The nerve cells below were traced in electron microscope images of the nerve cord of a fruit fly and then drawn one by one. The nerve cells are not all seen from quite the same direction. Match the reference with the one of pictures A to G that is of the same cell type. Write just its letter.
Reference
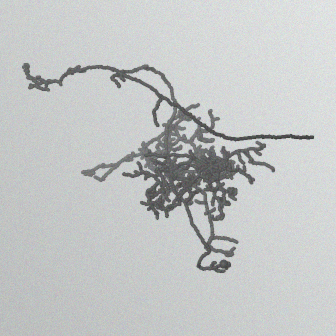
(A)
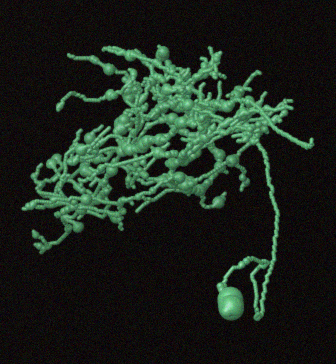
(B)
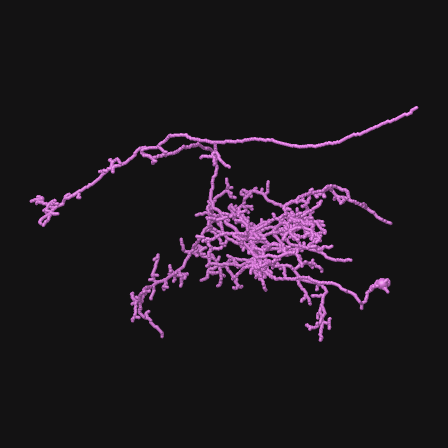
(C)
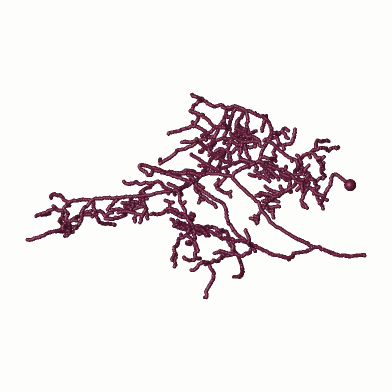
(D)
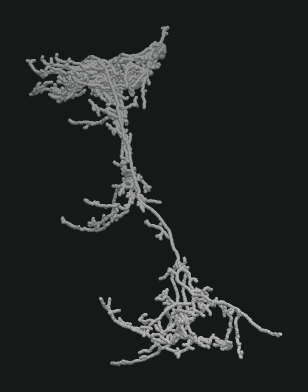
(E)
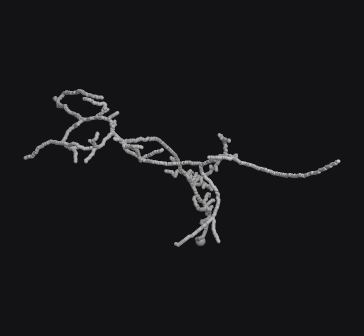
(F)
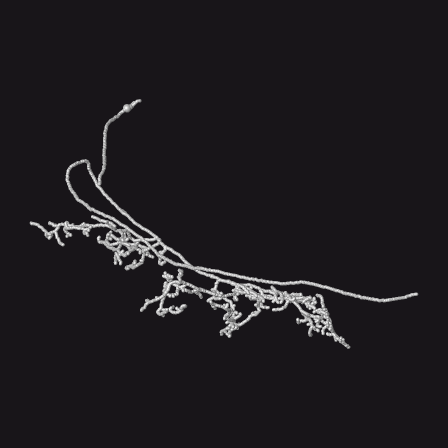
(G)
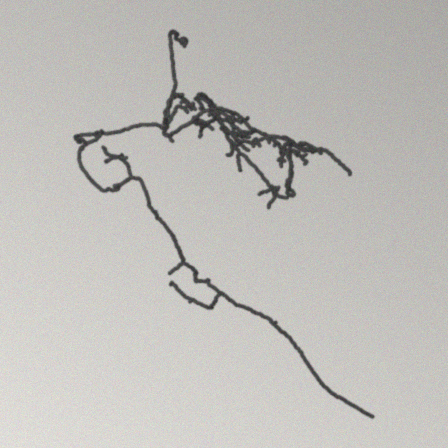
B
